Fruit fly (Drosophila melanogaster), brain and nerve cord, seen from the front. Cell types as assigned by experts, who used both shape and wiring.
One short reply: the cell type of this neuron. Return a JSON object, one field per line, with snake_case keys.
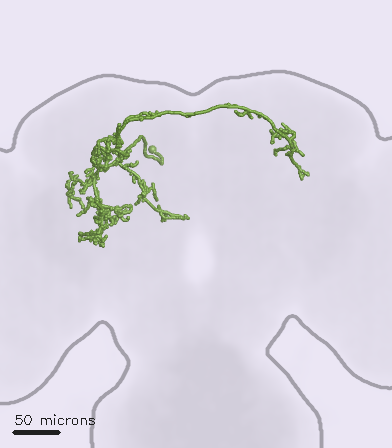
{
 "cell_type": "pC1_12b"
}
